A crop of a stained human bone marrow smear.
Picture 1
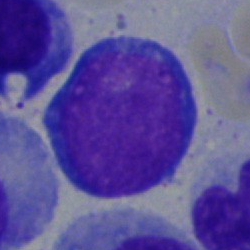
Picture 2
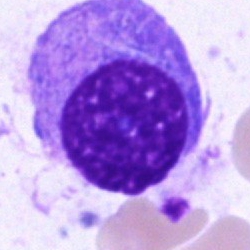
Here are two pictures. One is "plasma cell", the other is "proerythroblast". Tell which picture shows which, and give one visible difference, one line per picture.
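Picture 1 shows a proerythroblast: The cytoplasm forms only a narrow rim around the nucleus.
Picture 2 shows a plasma cell: The cytoplasm is abundant and forms a broad band above and to the left of the nucleus.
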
